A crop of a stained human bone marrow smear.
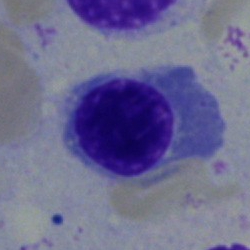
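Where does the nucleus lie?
Toward the left of the cell, with most of the cytoplasm on the right.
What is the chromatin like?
Dark purple and coarse, with small paler patches scattered through it.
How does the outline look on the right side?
Irregular and wavy, bordering blue cytoplasm.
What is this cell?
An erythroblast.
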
